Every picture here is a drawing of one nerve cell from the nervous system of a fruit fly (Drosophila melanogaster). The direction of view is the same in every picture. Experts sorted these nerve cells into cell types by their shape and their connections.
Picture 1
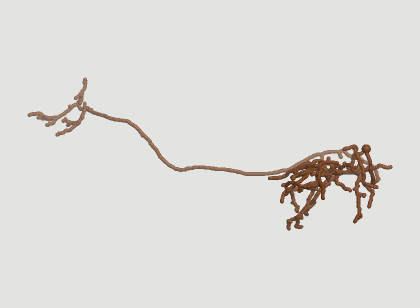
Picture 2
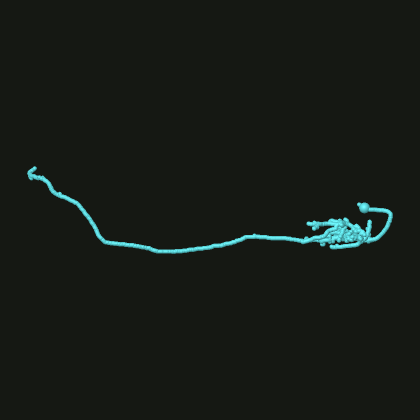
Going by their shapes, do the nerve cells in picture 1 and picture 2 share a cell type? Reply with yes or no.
no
